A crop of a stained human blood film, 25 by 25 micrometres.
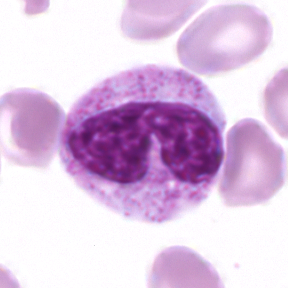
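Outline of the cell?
Round.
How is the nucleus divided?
A cleft entering from its lower edge splits it into two lobes, lying side by side, left and right.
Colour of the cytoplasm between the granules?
Pale pink.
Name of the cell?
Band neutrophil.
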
